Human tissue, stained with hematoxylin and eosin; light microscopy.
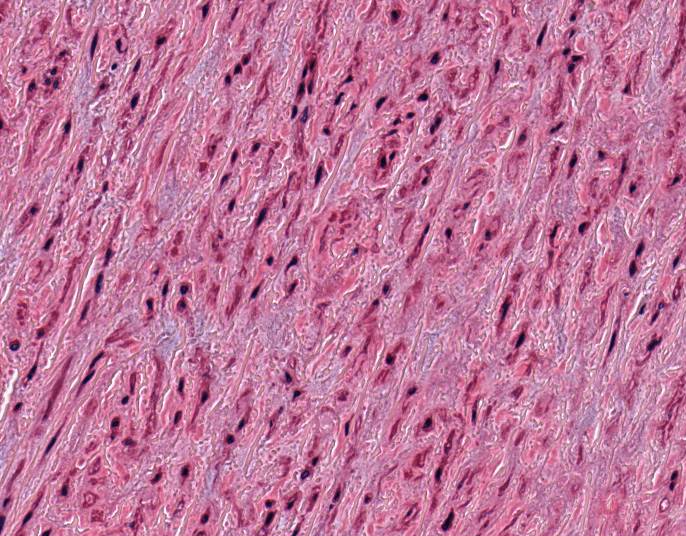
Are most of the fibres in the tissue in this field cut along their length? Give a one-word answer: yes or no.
Yes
